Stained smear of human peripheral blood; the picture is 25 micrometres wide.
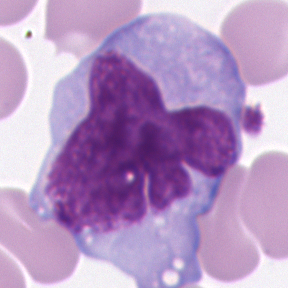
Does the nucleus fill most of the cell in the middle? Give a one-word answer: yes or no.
No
